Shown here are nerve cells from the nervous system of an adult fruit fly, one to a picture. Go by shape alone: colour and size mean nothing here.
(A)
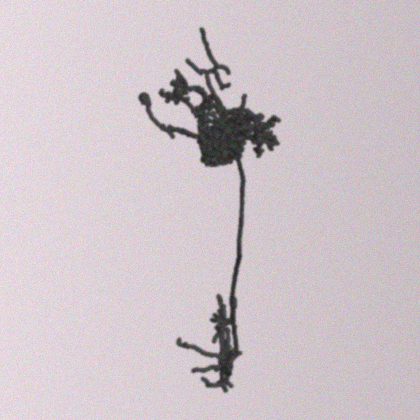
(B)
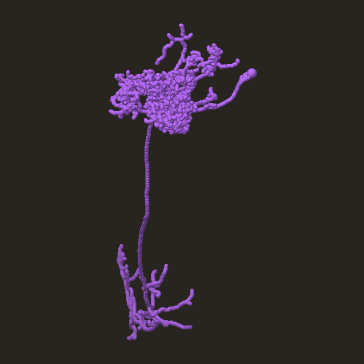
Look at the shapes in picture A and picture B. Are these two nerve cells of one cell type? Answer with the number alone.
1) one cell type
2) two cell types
1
